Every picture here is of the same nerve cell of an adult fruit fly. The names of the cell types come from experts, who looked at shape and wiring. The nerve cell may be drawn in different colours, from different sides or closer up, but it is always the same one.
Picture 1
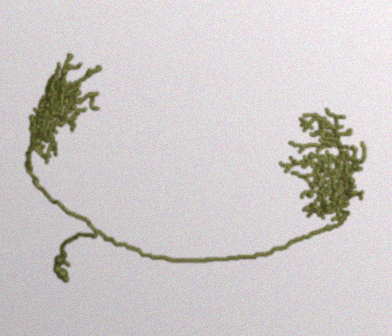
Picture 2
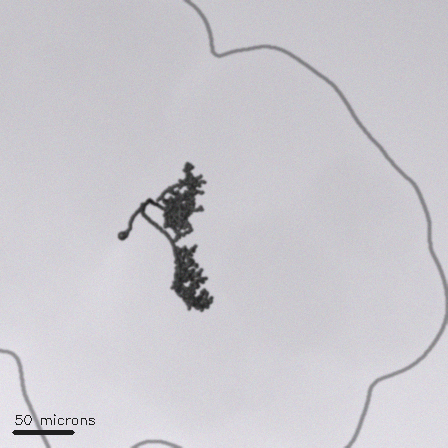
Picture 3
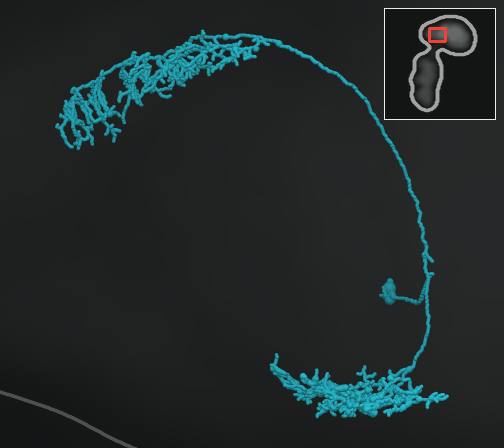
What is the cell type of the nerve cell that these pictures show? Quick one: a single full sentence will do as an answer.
Among cell types, the one for this nerve cell is MeLo13.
